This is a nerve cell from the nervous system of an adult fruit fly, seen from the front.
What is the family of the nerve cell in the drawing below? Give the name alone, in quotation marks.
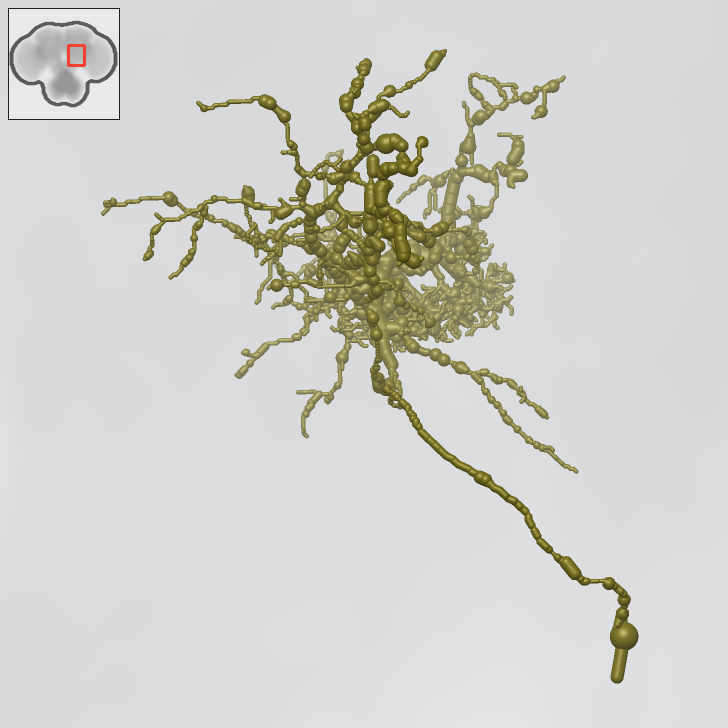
"hemilineage LALa1_anterior"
